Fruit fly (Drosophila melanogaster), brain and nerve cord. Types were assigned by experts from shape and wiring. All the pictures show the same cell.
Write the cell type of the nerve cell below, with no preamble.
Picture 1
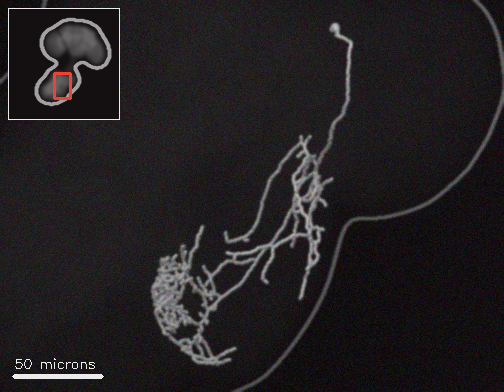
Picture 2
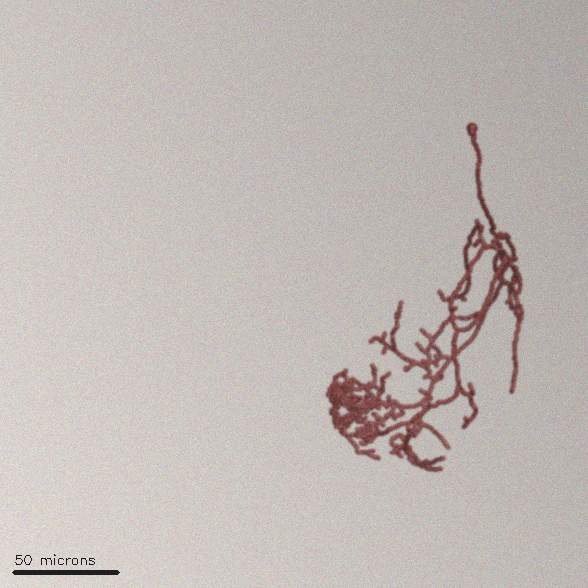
IN17A079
